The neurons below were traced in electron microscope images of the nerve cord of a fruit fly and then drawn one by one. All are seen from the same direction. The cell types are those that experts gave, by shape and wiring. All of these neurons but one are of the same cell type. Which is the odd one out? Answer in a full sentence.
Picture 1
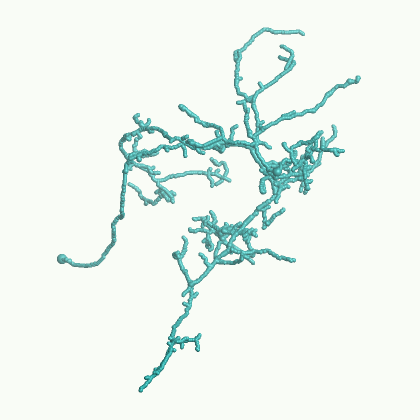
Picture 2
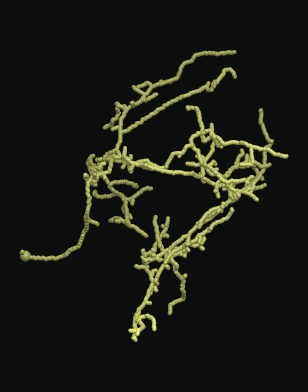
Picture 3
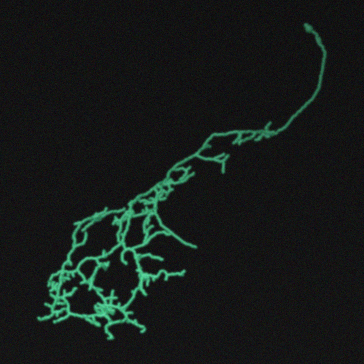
The neuron in picture 3 is of another cell type than the rest.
